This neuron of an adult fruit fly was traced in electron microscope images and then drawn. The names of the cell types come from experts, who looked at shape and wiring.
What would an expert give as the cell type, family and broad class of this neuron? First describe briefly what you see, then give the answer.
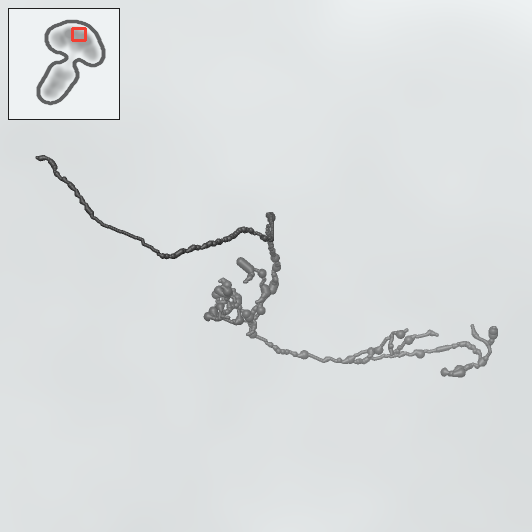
It lies in the brain. No cell body is drawn. It is of cell type ORN_DM1. The name of its family is class olfactory. It is a sensory neuron entering the brain.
